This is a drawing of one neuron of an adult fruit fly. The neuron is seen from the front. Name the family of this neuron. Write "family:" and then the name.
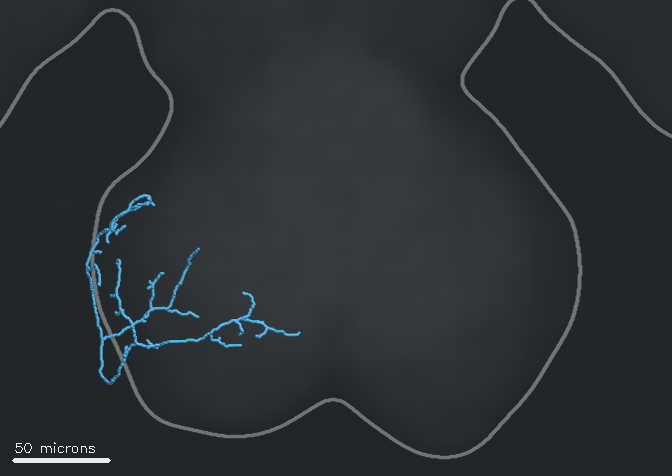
family: class mechanosensory proprioceptive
